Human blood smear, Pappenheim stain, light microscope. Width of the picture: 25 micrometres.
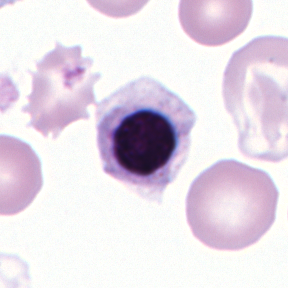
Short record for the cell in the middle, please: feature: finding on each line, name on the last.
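Cell size: measures about 9 micrometres across
Nuclear shape: round in outline
Nuclear edge: smooth, with no notch or fold
Chromatin: dark purple, densely packed throughout the nucleus
Cytoplasm colour: pale greyish-blue
Cytoplasmic rim: widest above the nucleus
Cell type: normoblast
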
